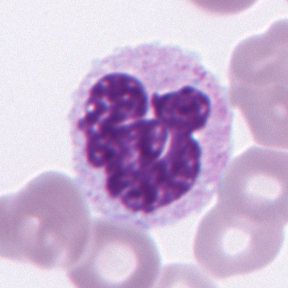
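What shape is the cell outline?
It is round.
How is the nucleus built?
It is divided into several lobes crowded together.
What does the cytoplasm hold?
Fine, faint pinkish-violet granules, and no vacuoles.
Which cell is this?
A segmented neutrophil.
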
